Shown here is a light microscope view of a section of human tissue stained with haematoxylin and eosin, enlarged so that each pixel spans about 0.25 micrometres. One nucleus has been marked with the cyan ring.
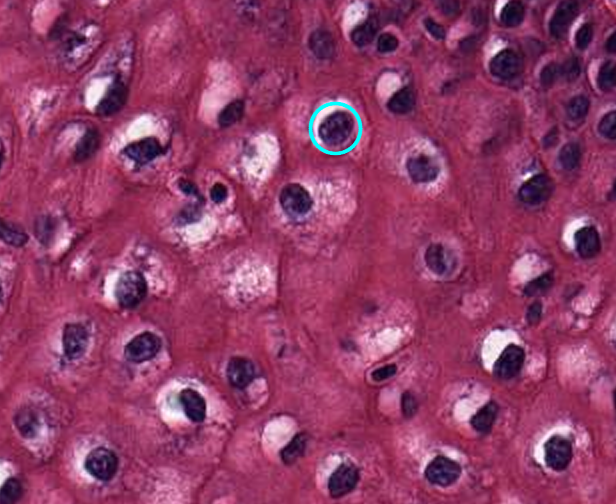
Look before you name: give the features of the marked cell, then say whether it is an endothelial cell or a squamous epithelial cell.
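The nucleus is round and dark purple, about the same size as the nuclei of the cells around it. Around this, the cytoplasm is broad, pink and fairly smooth, and its outer edge blends into the neighbouring cells without a sharp border. The cell lies within a closely packed sheet of similar cells, many of which also show a clear space beside their nucleus. This is a squamous epithelial cell.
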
